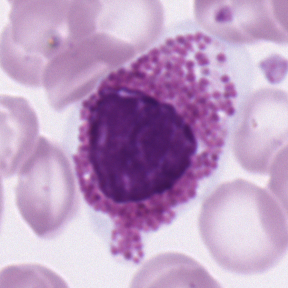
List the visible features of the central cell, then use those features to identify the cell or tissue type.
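Notice the cytoplasm, packed with coarse, round, reddish-purple granules. The broadest band of them sits above and to the right of the nucleus, and a small tongue reaches down from the cell's bottom. Granules scallop the uneven outline. This is an eosinophil.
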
